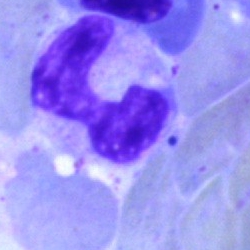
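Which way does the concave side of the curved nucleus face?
Toward the upper right.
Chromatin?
Dark purple, coarsely clumped, with paler patches between clumps.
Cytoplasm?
Pale lilac; it fills the hollow of the curved nucleus.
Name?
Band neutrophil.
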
